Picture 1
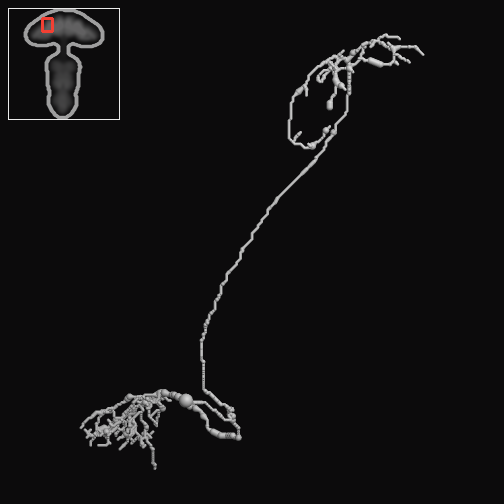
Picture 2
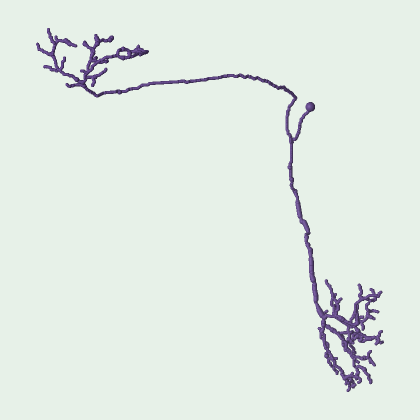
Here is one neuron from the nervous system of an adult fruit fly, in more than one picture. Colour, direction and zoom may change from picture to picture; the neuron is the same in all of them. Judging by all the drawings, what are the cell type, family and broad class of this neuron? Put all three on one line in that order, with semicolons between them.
LC10c-1; hemilineage VPNd2; visual projection neuron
